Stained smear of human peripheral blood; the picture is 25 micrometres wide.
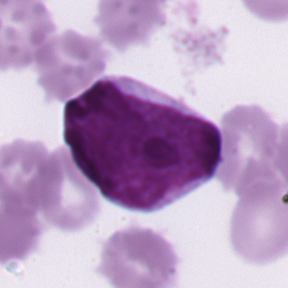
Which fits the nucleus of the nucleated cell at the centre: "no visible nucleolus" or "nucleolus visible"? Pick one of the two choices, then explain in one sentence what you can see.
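Nucleolus visible. One rounded nucleolus is visible just right of the centre of the nucleus.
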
